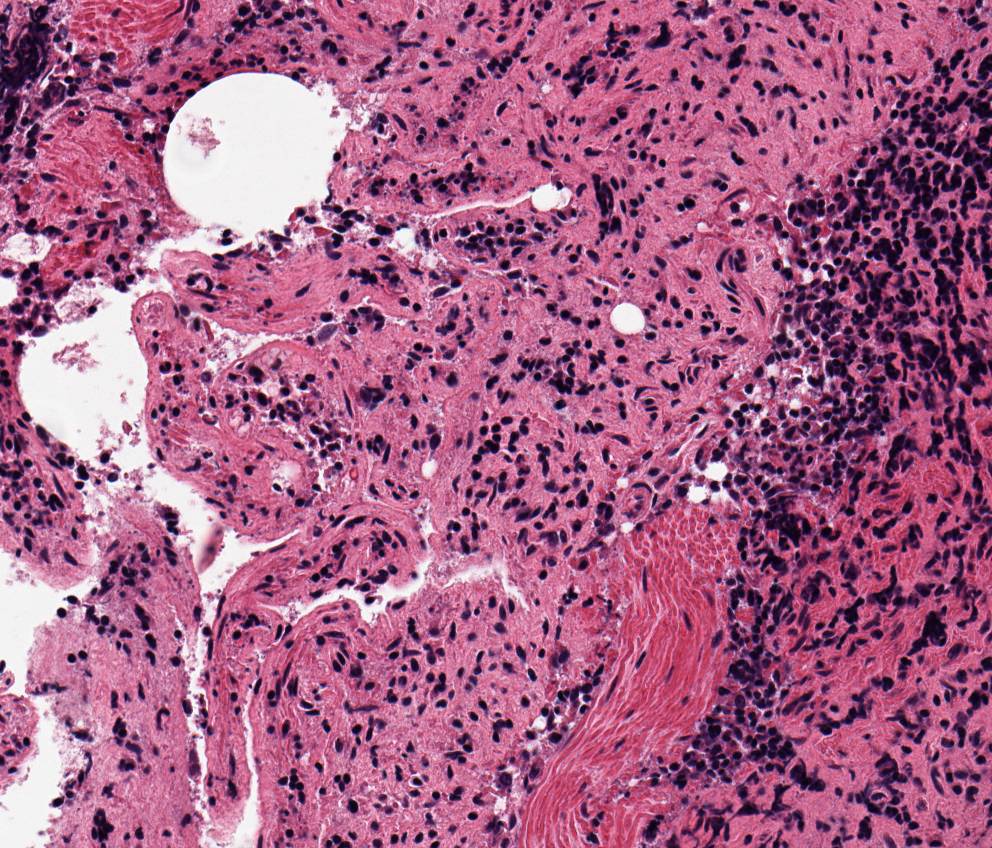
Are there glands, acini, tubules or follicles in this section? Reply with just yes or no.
No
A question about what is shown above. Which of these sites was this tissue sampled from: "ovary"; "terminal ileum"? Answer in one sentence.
The site this tissue was sampled from is the terminal ileum.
